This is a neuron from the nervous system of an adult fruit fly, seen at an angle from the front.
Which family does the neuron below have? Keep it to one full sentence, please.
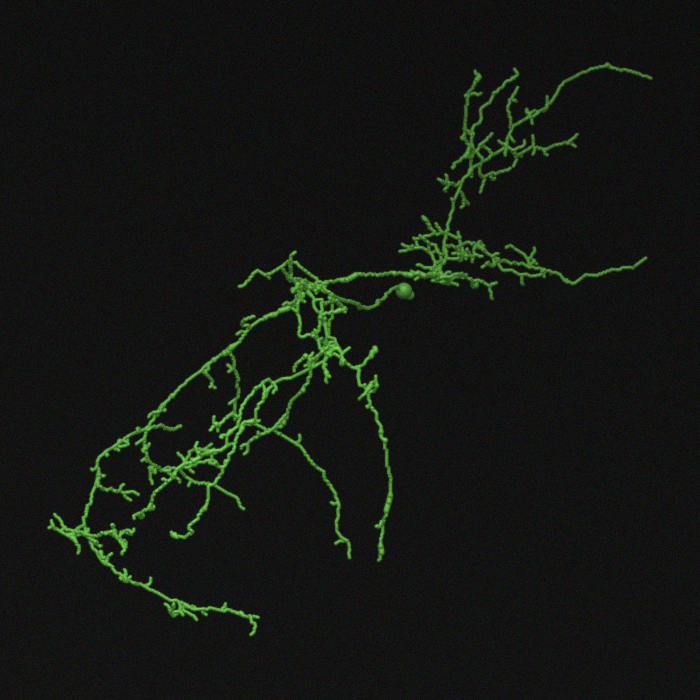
The neuron is categorized as belonging to family hemilineage 03A.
